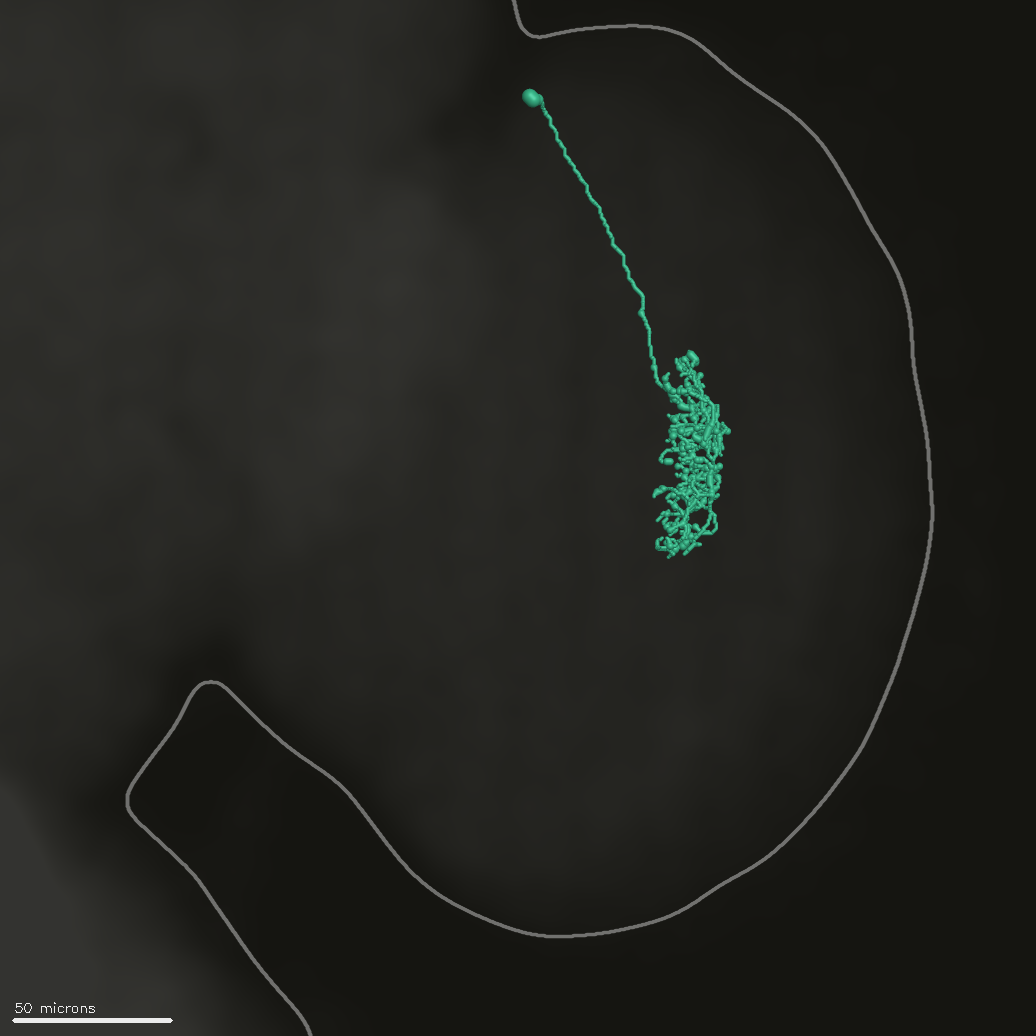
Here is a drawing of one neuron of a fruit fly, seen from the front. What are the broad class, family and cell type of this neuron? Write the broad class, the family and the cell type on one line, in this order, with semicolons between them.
optic-lobe intrinsic neuron; Pm; Pm2a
